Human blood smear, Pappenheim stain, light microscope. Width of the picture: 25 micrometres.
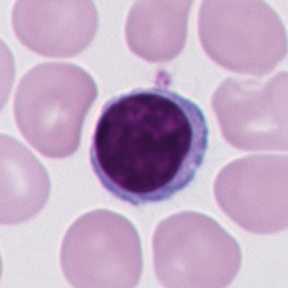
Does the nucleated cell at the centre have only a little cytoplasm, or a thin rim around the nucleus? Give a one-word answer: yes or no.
Yes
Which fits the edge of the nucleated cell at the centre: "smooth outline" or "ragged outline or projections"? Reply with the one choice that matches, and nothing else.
Smooth outline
